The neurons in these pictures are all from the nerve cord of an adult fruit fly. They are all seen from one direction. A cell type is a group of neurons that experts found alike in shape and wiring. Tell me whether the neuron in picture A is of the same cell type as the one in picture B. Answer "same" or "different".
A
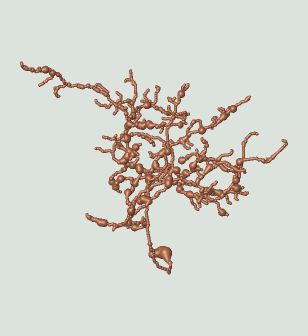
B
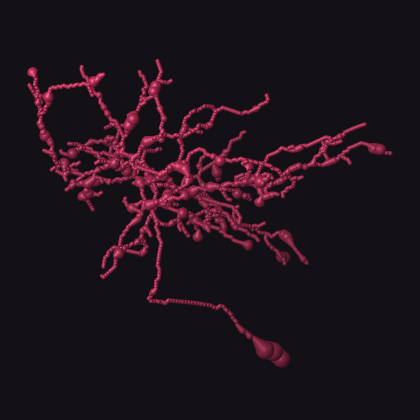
different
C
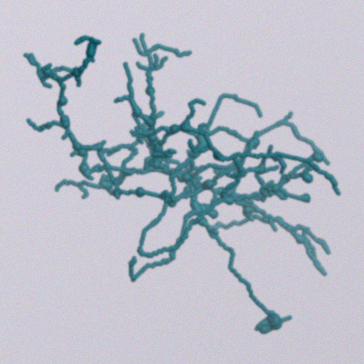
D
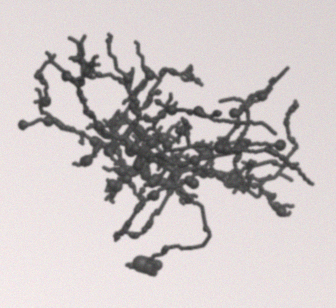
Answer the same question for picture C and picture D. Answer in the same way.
same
